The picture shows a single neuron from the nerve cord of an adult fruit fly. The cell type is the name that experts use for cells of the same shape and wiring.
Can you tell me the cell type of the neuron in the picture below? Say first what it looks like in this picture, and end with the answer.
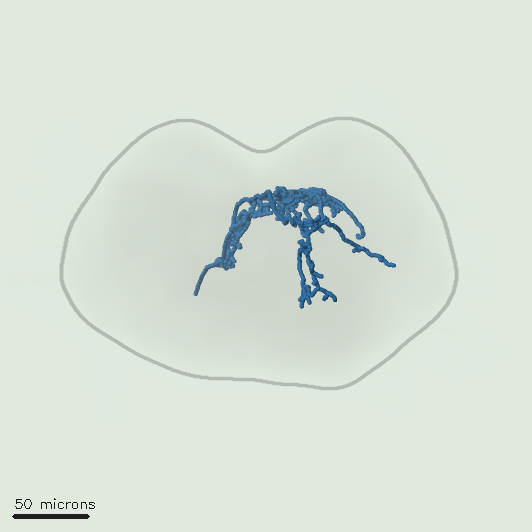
By the scale bar it is about 140 microns wide in this view. In this view it is wider than it is tall. It is an ascending neuron. The cell type is AN17A068.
